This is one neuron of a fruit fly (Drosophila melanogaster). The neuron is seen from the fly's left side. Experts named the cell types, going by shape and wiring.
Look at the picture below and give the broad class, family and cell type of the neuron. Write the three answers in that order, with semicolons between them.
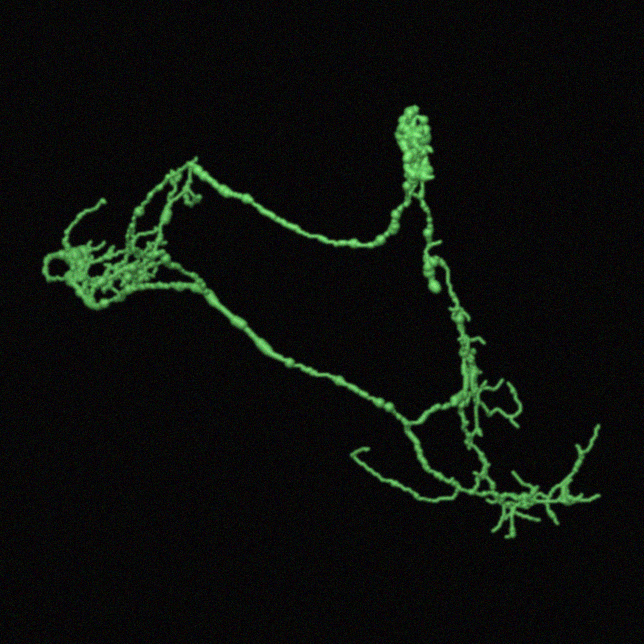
central-brain intrinsic neuron; hemilineage AOTUv3_ventral; AOTU036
